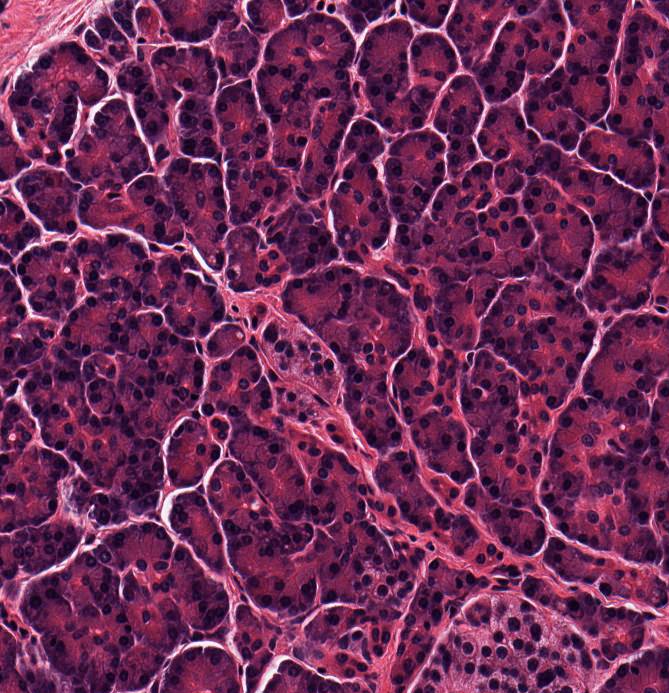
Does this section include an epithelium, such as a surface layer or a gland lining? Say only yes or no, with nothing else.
Yes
